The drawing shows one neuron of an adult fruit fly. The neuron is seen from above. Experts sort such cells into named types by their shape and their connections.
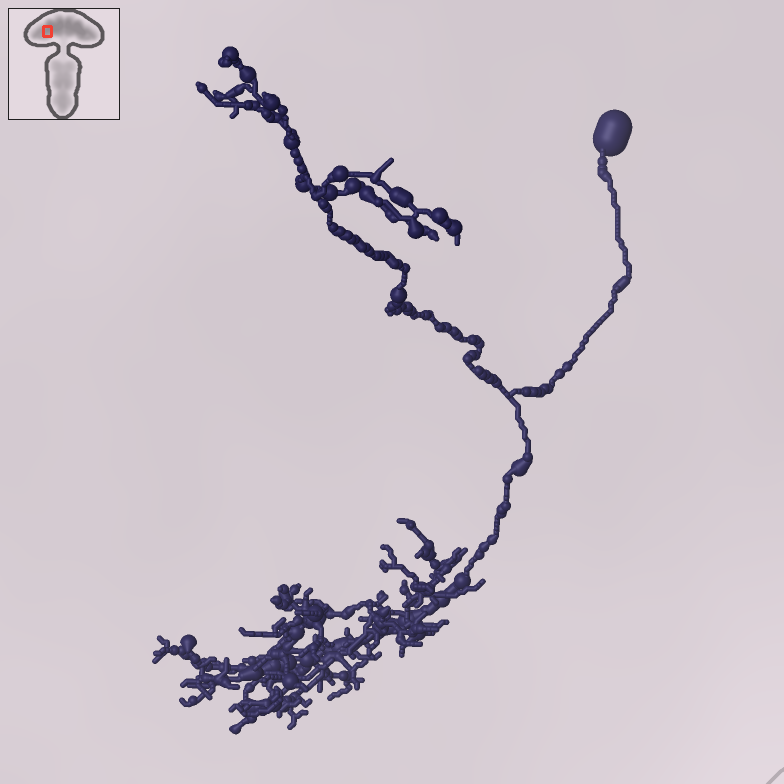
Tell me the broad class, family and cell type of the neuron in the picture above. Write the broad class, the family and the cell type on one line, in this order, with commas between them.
visual projection neuron, LC, LC15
